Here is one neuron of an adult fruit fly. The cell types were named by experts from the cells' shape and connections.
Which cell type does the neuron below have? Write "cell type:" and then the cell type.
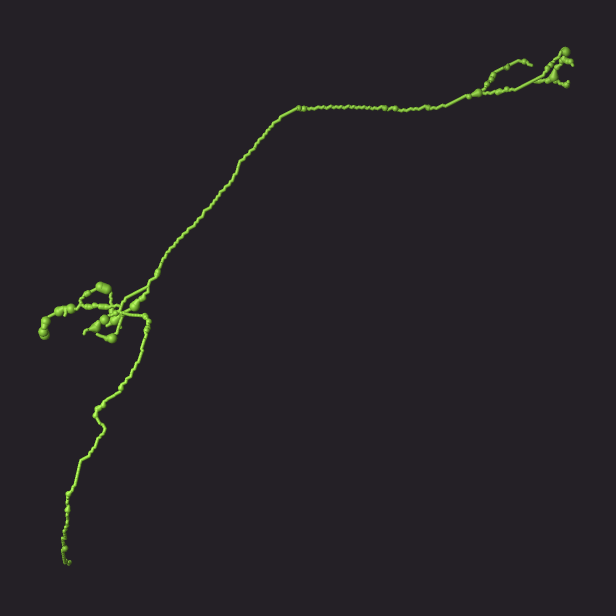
cell type: ORN_DL5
